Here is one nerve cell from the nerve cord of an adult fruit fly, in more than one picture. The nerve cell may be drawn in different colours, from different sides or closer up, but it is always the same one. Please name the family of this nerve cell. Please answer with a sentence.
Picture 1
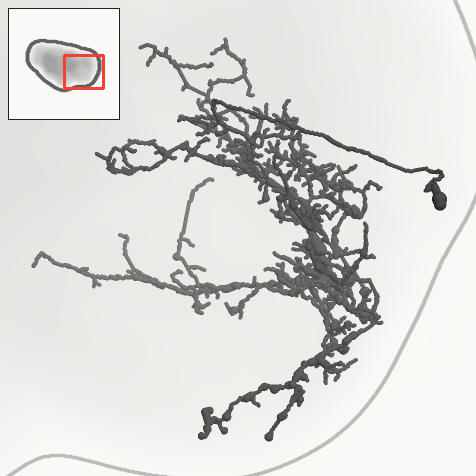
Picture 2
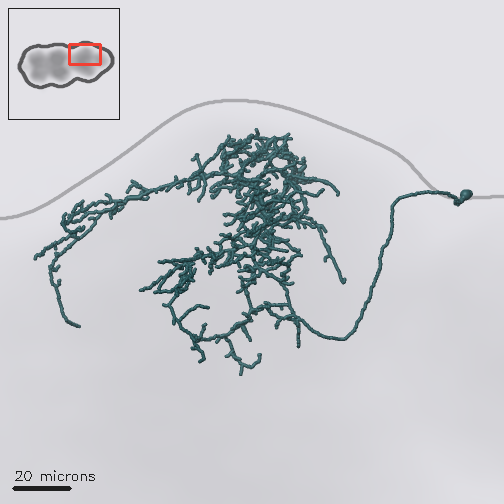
The family is hemilineage 03A.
